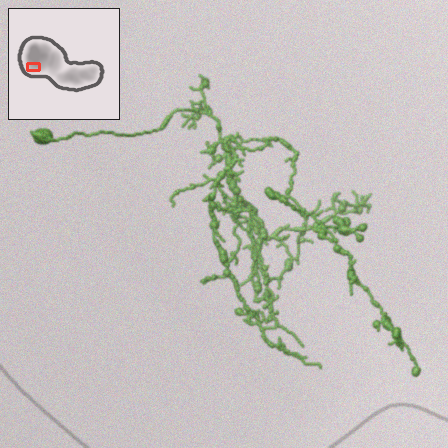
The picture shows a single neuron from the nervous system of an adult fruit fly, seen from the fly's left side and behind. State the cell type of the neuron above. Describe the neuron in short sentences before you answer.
Dozens of branch ends can be seen. In this view it is wider than it is tall. Its broad class is central-brain intrinsic neuron. It is of cell type GNG412.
